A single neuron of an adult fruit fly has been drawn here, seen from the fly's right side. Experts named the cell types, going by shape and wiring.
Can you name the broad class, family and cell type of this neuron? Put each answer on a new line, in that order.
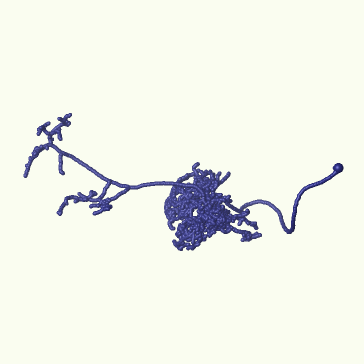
nerve-cord intrinsic neuron
hemilineage 01A
IN01A007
